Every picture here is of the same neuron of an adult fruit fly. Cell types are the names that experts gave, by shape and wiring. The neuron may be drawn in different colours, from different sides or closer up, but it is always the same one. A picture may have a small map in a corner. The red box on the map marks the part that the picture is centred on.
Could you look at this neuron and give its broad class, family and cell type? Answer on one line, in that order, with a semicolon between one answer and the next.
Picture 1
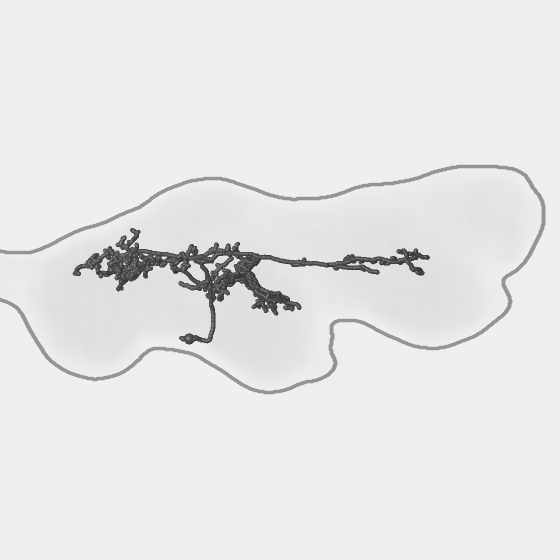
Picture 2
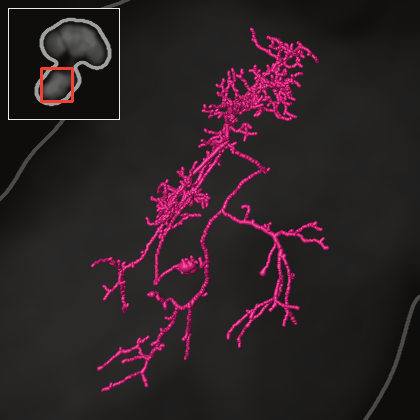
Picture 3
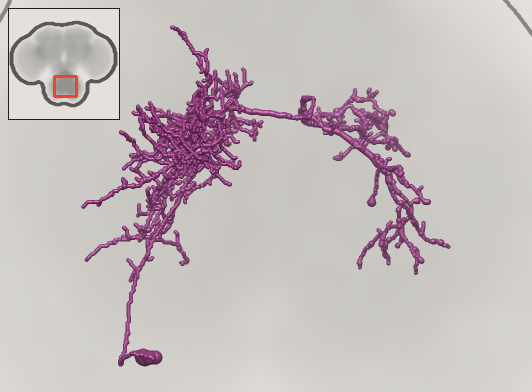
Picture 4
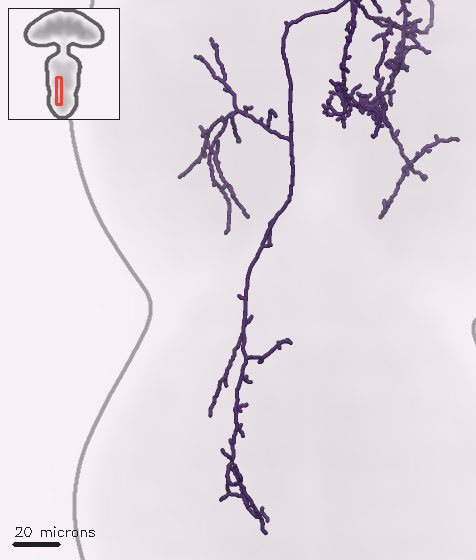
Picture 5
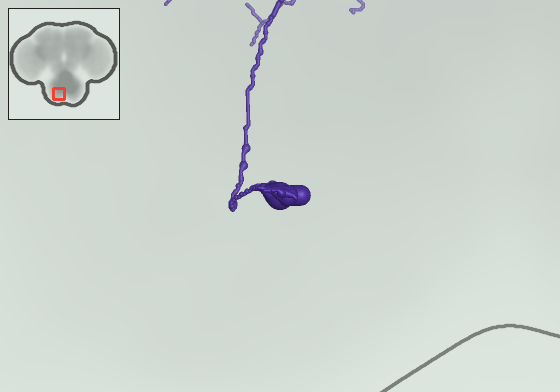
nerve-cord intrinsic neuron; hemilineage 07B; IN07B023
